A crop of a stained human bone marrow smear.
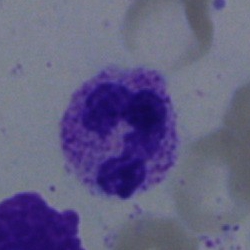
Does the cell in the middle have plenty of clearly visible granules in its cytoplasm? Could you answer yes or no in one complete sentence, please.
Yes, in the cytoplasm of this cell, many granules are visible.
